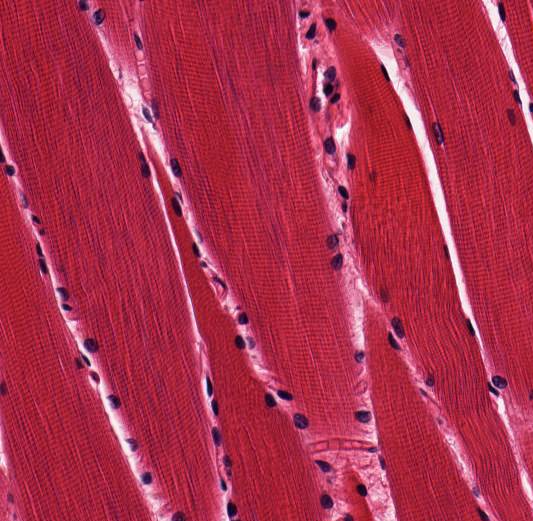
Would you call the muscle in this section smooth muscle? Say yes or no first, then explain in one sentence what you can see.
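No. Fine cross-striations run across the width of each fibre.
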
